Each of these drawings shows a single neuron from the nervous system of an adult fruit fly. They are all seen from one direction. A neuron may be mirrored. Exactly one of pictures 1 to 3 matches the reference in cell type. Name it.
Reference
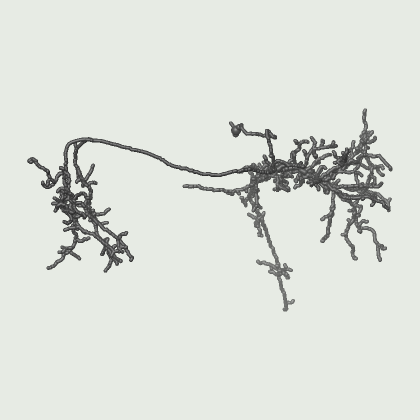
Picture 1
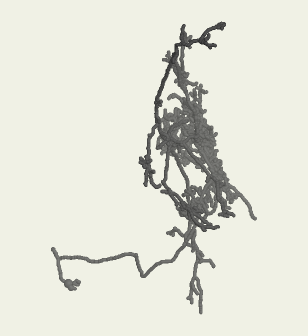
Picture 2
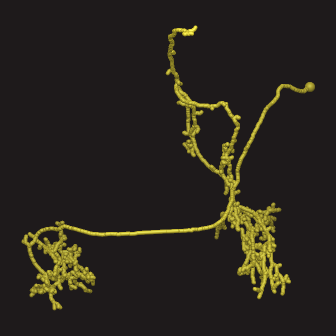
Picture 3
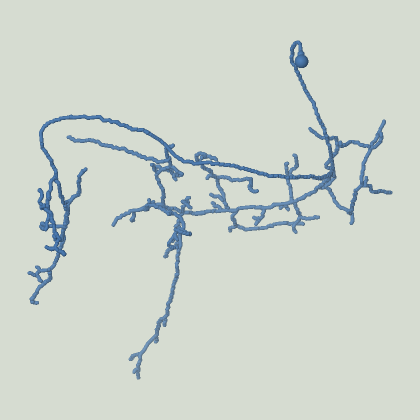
Picture 2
